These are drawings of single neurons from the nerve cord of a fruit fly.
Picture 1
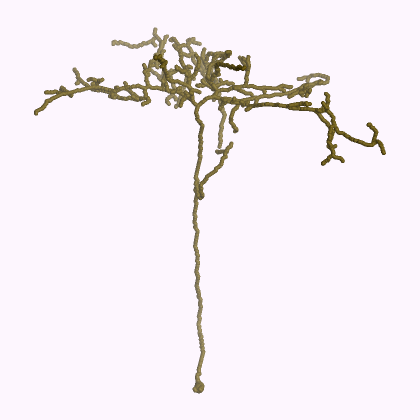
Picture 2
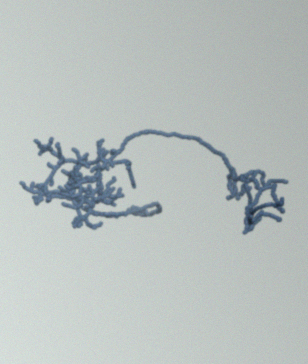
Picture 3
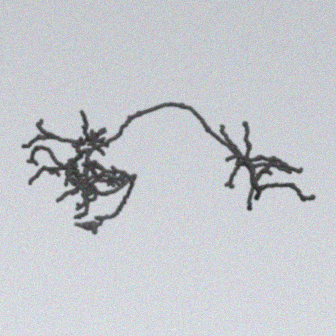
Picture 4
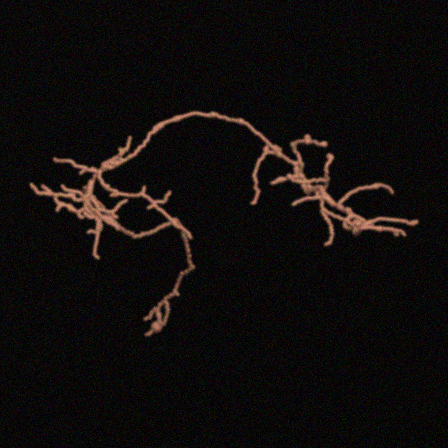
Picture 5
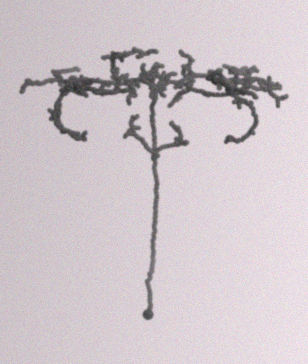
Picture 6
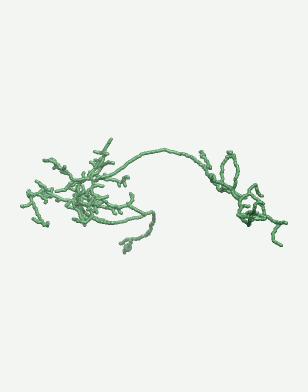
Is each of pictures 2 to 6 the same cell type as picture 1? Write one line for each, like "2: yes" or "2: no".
2: no
3: no
4: no
5: yes
6: no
